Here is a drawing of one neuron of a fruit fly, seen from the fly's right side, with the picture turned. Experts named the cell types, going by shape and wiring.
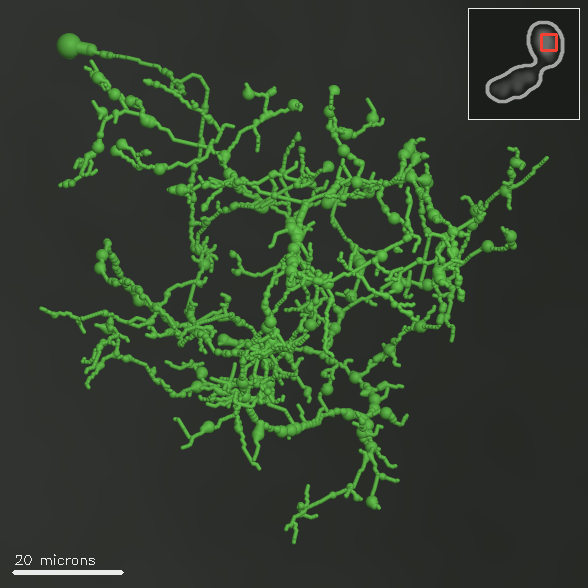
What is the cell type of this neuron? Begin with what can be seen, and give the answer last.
The cell body is at the upper left of the picture. By the scale bar it is about 95 microns wide in this view. More than a hundred branch ends can be seen. It is a central-brain intrinsic neuron. The cell type is PVLP082.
